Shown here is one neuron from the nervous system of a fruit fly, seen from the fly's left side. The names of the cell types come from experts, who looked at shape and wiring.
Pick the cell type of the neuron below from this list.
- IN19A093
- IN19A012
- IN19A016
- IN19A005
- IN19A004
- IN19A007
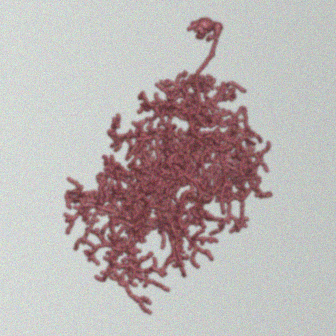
IN19A005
